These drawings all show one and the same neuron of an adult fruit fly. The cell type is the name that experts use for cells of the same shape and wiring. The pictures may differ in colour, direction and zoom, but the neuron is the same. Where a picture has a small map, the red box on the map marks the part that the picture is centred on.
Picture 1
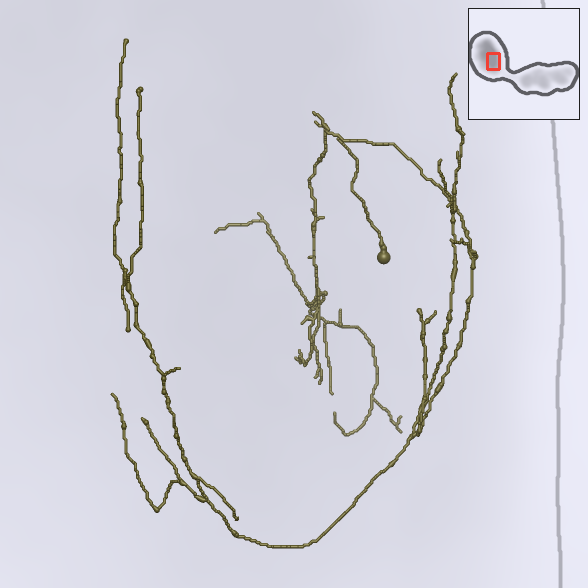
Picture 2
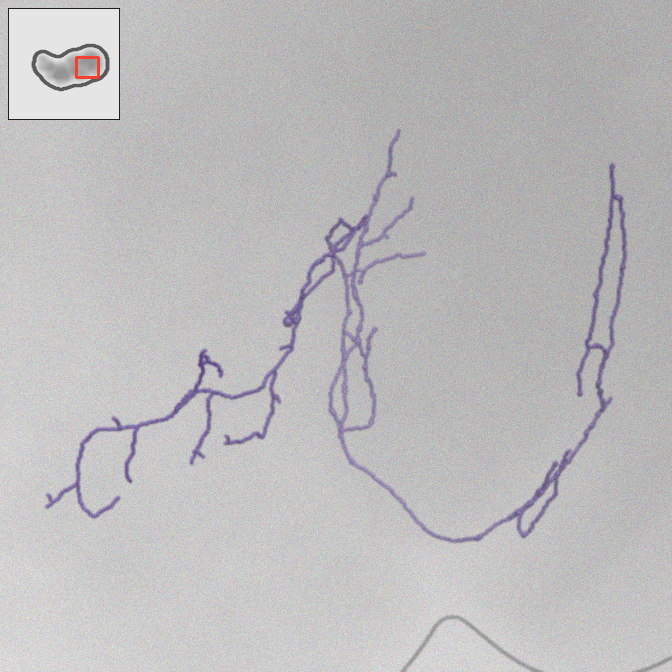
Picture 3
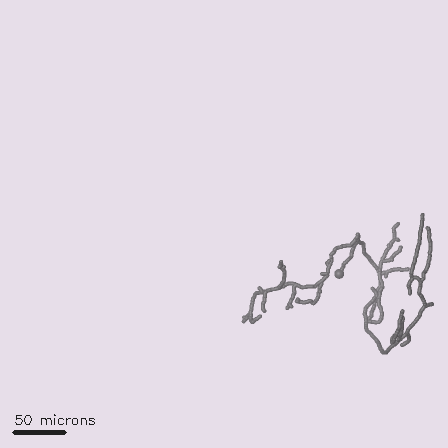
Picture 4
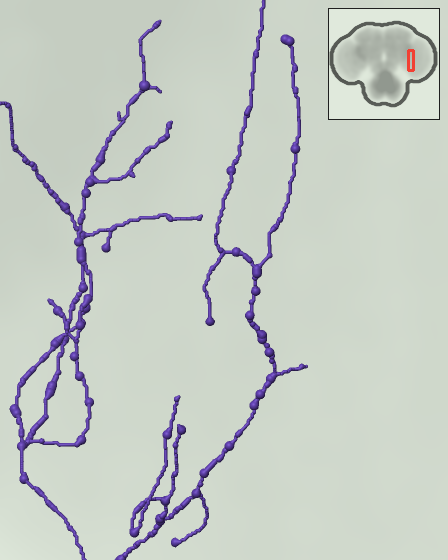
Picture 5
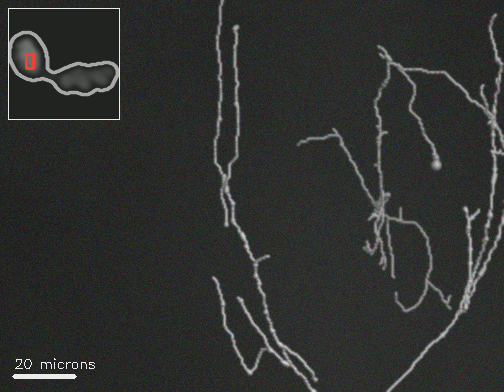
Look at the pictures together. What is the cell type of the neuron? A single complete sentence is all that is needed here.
A cell of type LoVC24 is what this neuron is.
